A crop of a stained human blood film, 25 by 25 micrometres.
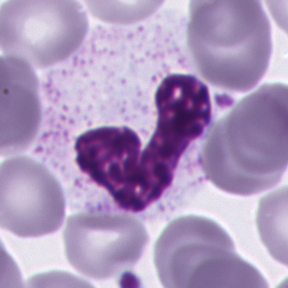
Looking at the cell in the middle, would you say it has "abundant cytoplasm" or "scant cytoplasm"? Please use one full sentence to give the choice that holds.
A wide area of cytoplasm encircles its nucleus.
